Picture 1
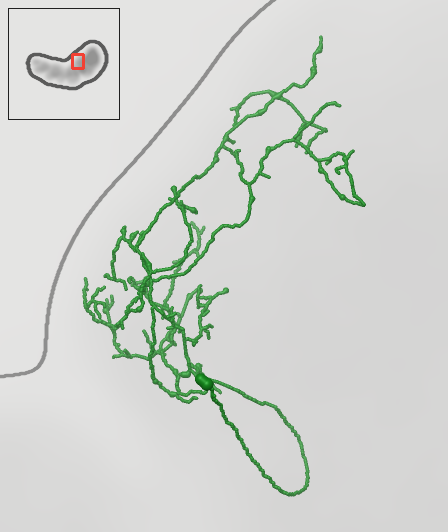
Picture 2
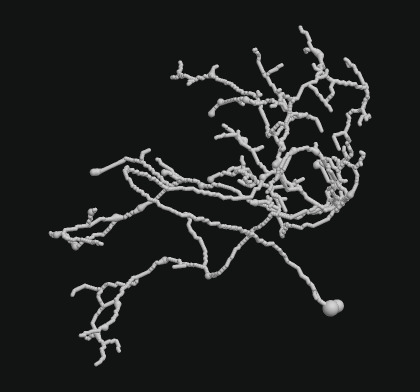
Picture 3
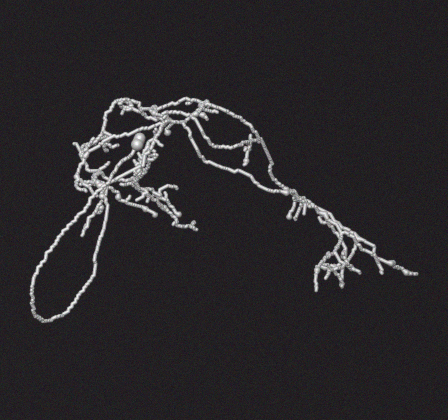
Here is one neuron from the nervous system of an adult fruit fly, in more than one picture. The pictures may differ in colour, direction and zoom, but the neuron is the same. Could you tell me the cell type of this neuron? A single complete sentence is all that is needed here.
The cell type this neuron represents is CB1246.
